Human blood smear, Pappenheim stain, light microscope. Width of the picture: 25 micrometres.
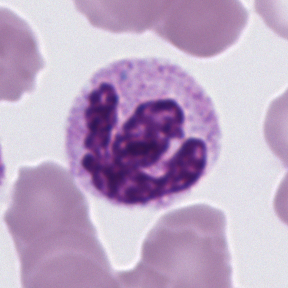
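Segmented neutrophil, stained peripheral blood smear, cell in the middle. Nucleus toward bottom of cell; chromatin dark purple, coarsely clumped. Cytoplasm pale pinkish-lilac, with fine pink-violet granules scattered evenly through it. Outline round, edge smooth, no surface projections; about 14 micrometres across.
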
